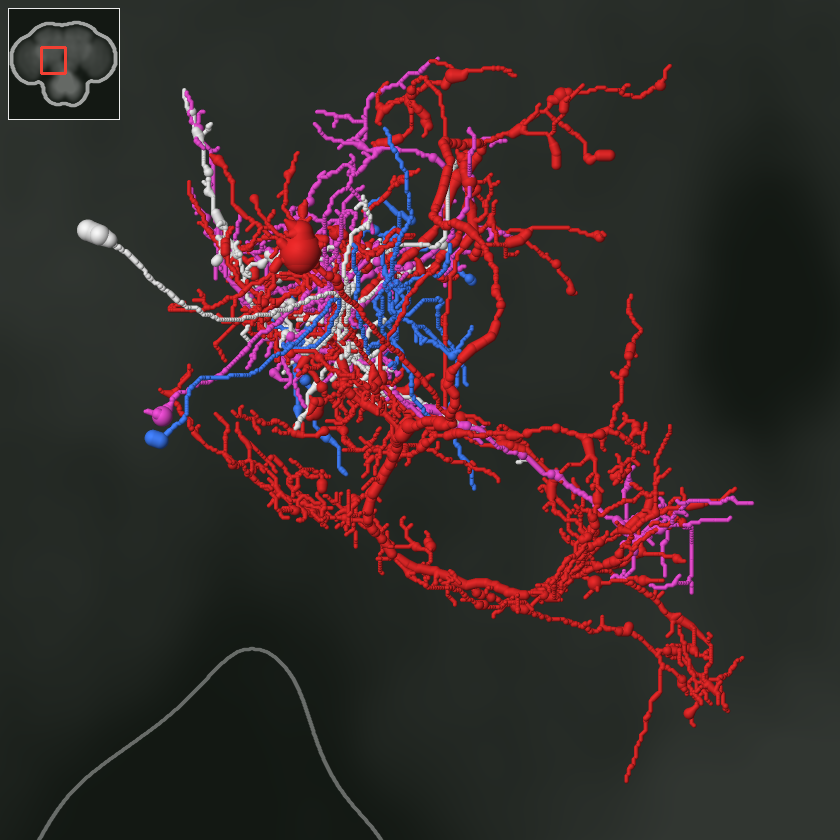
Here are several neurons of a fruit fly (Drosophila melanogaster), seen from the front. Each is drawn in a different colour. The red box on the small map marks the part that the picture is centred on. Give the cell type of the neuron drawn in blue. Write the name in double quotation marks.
"WED023"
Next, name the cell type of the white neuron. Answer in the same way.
"WED028"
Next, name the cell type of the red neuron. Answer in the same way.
"WED006"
